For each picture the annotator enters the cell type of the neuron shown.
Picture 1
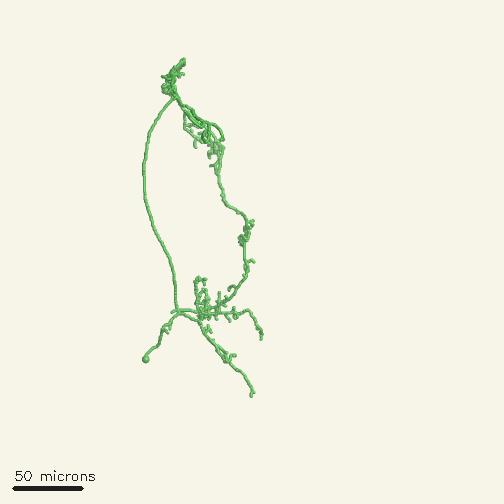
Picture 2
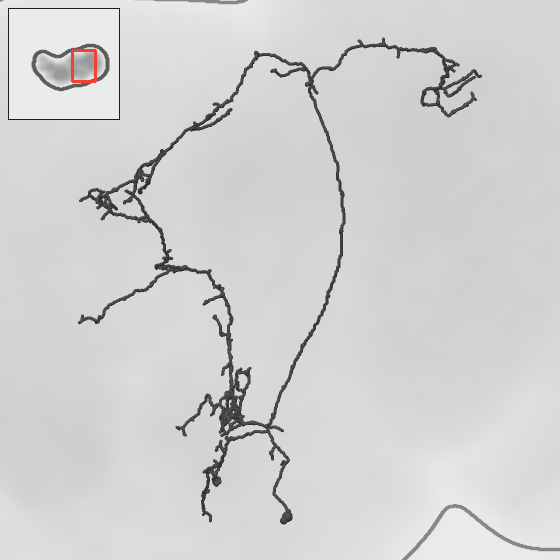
VES206m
